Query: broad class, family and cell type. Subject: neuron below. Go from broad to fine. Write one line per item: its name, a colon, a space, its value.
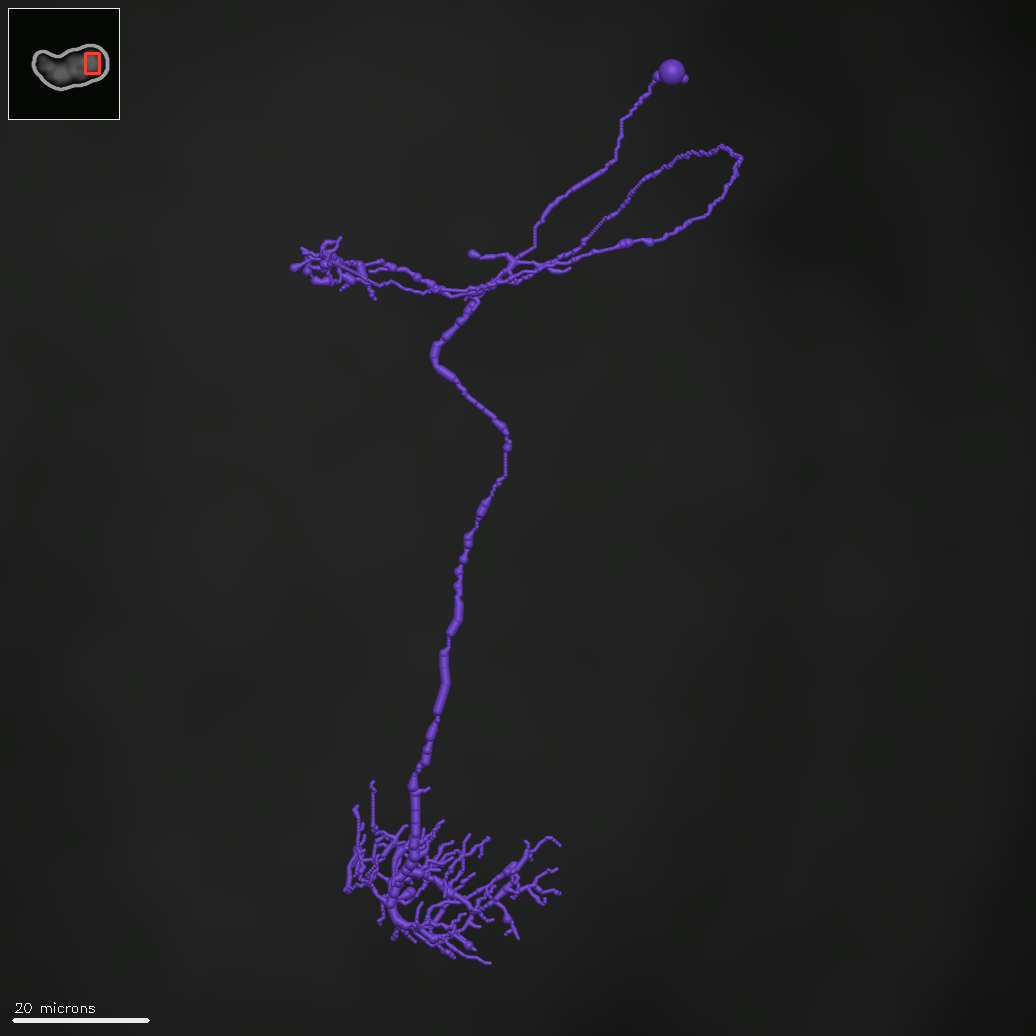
broad class: visual projection neuron
family: hemilineage VPNd3
cell type: LC6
